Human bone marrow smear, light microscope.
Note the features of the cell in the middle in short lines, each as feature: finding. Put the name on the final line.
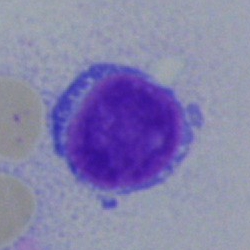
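Chromatin: deep purple throughout the nucleus
Cytoplasm: narrow rim, deep blue
Rim width: wider on the left than on the right
Blebs: small, round, blue, sticking out from the right edge and the bottom
Name: lymphocyte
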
